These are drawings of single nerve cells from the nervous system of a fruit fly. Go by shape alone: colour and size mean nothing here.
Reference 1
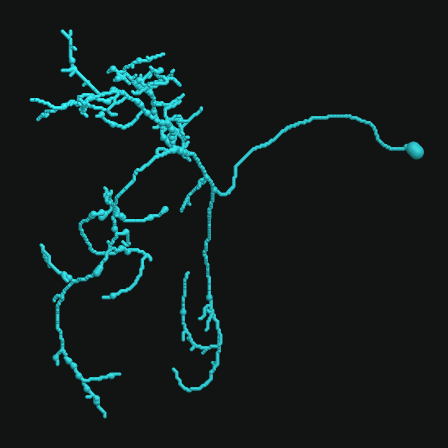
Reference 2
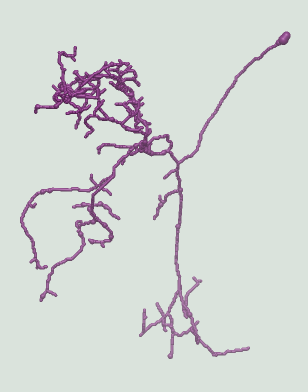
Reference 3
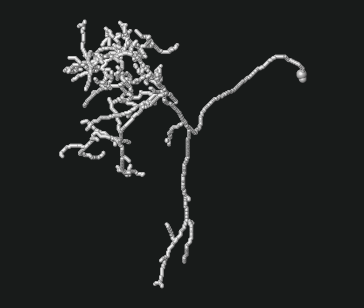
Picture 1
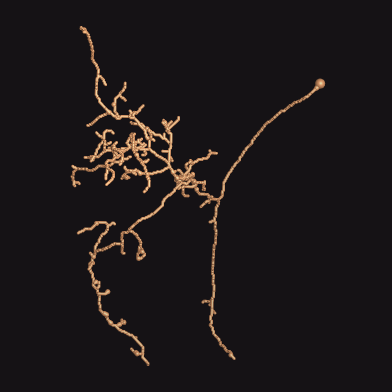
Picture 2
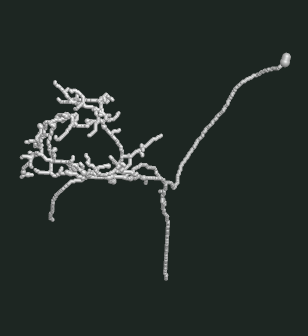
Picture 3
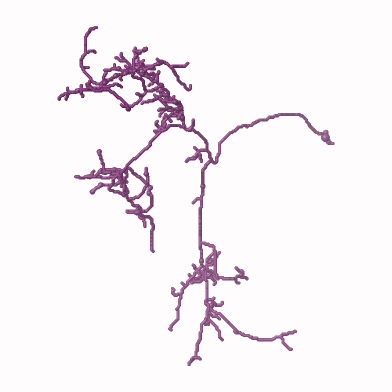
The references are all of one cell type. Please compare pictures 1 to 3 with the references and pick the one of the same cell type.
Picture 3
